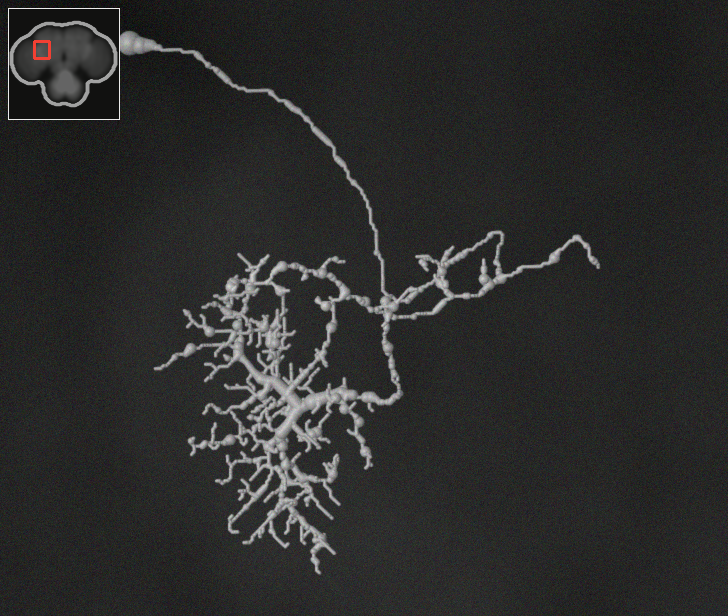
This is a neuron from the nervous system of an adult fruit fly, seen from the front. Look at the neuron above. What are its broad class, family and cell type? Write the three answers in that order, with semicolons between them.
visual projection neuron; hemilineage VPNp3; LC11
